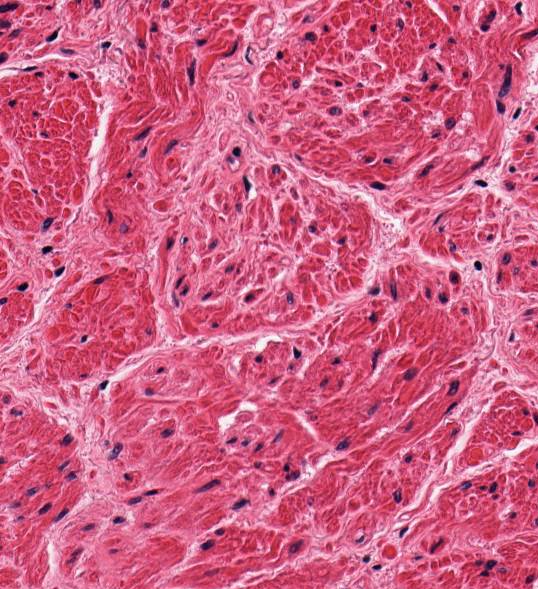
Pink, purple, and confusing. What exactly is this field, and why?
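Fibromuscular stroma, occupying the whole field. Decisive: interlacing bundles of smooth muscle cells running in many directions. Bundles cut lengthwise give long spindles; those cut across give small rounded profiles. Cytoplasm abundant, deeply eosinophilic, pink-red. Nuclei single, dark purple-blue, elongated with blunt ends in lengthwise-cut cells.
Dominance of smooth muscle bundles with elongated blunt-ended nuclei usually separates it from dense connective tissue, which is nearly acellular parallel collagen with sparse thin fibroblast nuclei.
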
